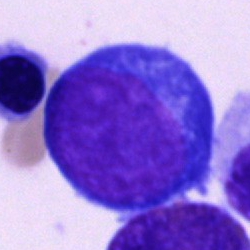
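Proerythroblast in the middle of the field. Notice first that the cell is round, with a mostly smooth outline. Its nucleus sits off-centre, toward the left side. Now look closely at the chromatin: it is finely stippled, not coarsely clumped. Around it, the cytoplasm is a deep blue.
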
